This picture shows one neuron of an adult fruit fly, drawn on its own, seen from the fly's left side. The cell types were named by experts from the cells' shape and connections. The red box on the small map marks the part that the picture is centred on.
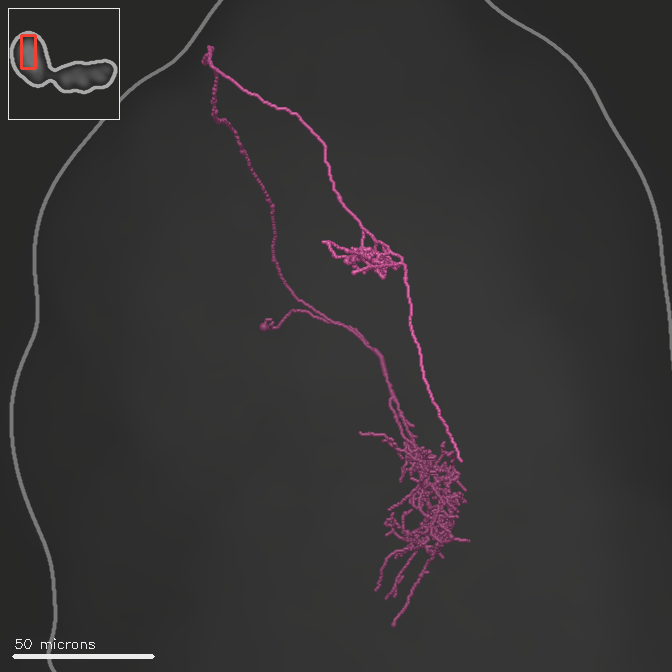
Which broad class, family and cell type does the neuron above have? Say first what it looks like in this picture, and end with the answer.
The cell body is in the middle of the picture. From top to bottom in the picture it spans about 200 microns. The picture shows dozens of branch ends. This is a central-brain intrinsic neuron. The family is hemilineage VLPd&p1_dorsal. Its cell type is PVLP008_a4.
